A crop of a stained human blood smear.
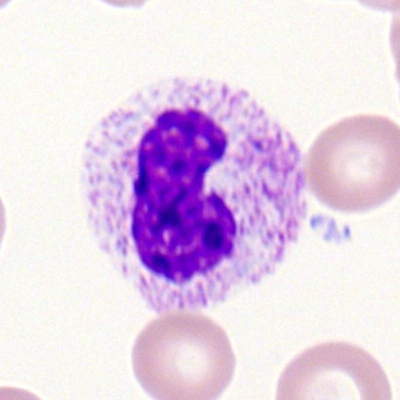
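Band neutrophil, the central cell in a stained human blood smear under the light microscope. The nucleus is kidney-shaped, with a single deep notch on its right side, and lies toward the left of the cell, leaving a wider band of cytoplasm on the right. The cytoplasm is plentiful and pale pinkish-lilac, with fine pink-purple granules filling it throughout.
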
